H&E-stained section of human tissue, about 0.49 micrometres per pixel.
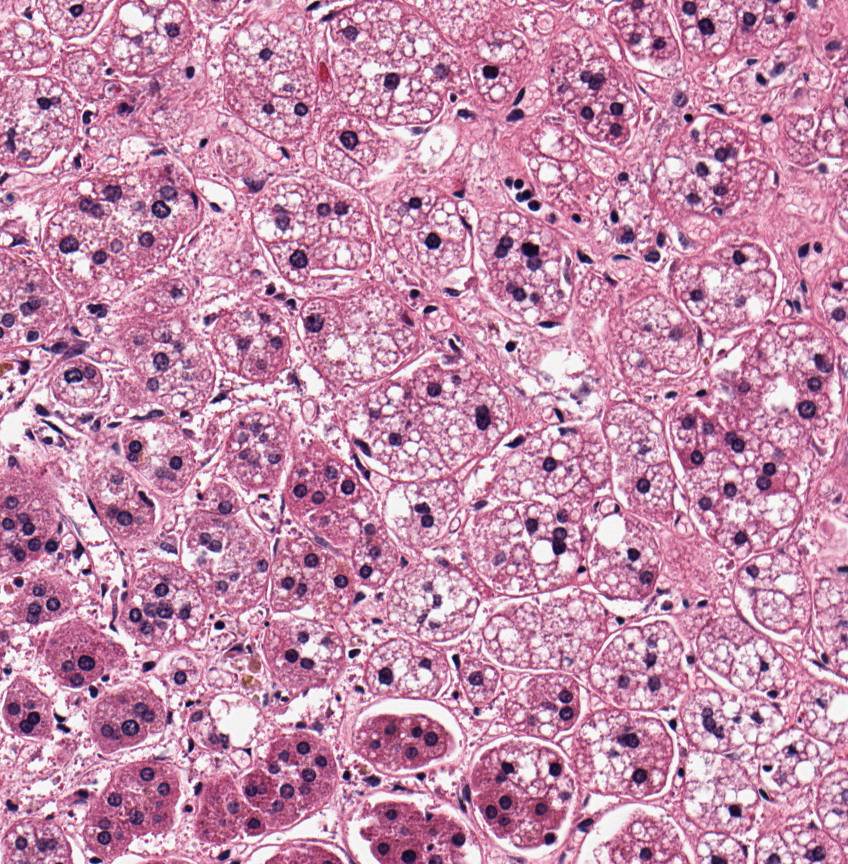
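Adrenal gland: cells grouped in rounded nests throughout, each nest outlined by thin pink septa. In the upper and right parts most cells have pale cytoplasm filled with many small clear vacuoles, whereas cells toward the lower left have denser, deeper pink cytoplasm with few vacuoles. Delicate septa hold thin, dark, elongated nuclei lining narrow capillary spaces.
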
